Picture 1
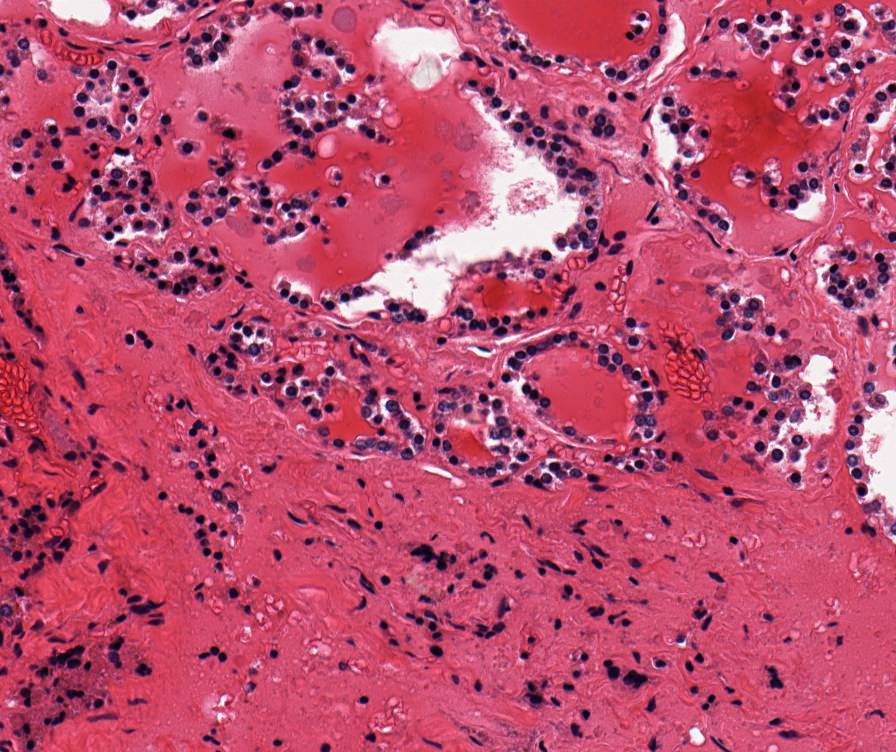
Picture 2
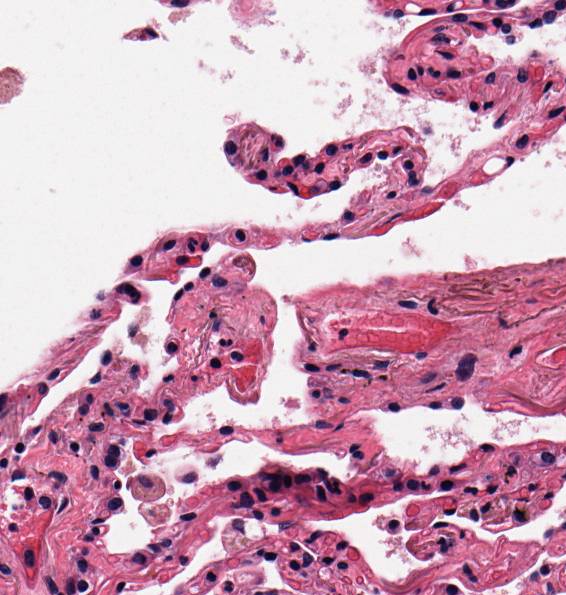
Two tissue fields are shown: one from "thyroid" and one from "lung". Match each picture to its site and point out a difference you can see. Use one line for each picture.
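The field in picture 1 comes from the thyroid. Rounded glandular units crowd the upper half of the field, while dense stroma fills the lower half.
The field in picture 2 comes from the lung. No glands are present anywhere in the field.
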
